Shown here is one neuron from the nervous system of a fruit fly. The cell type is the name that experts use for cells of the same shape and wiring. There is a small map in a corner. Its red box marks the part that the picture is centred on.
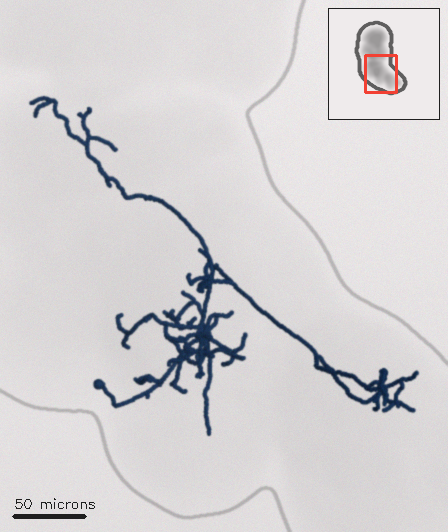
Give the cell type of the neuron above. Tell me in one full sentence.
To the cell type IN07B045 belongs this neuron.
